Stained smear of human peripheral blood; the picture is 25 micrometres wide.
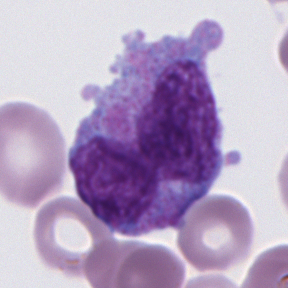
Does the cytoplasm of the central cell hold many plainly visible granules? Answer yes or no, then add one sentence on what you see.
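Yes. The pale lilac-blue cytoplasm holds many fine pinkish-purple granules.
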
